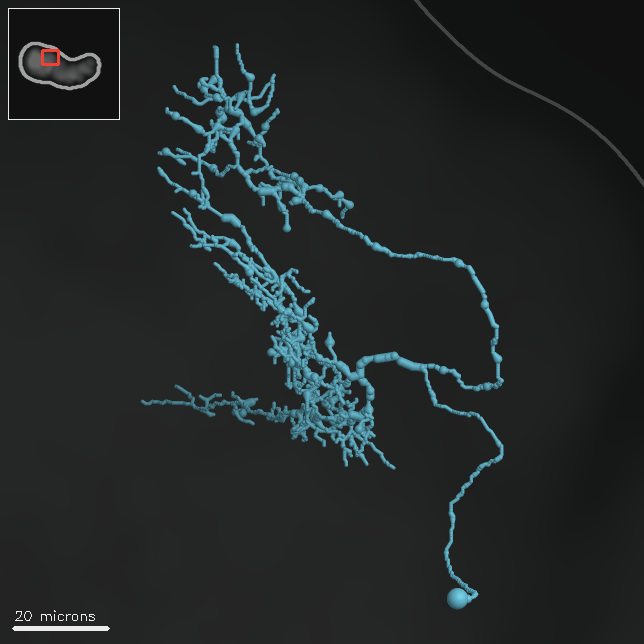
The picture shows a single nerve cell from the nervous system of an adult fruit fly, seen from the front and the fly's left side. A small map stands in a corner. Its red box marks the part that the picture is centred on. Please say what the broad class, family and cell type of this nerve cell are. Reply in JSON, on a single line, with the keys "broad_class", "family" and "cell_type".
{"broad_class": "central-brain intrinsic neuron", "family": "hemilineage LHa2", "cell_type": "SLP094_c"}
